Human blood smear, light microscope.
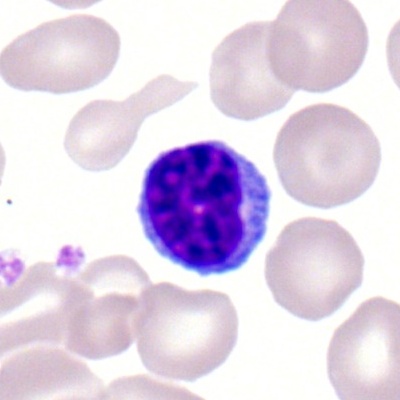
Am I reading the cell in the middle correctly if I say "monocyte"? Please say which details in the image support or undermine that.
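The cell is a lymphocyte, not a monocyte. Its nucleus fills most of the cell.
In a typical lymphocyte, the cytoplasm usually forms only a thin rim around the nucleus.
This speaks for lymphocyte and against monocyte.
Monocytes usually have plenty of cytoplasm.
A shallow notch on the right side of the nucleus is the one feature here in keeping with monocyte.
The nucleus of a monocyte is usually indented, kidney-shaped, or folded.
The outline is smooth and round, the chromatin is coarsely clumped into dark purple patches, and the cytoplasm shows no distinct granules. No red cell touches the cell.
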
